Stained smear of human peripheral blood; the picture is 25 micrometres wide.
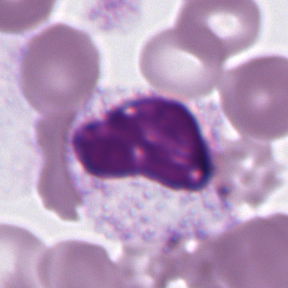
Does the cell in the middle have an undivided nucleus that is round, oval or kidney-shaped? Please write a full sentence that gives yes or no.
Yes, it is a single compact round, oval or kidney-shaped nucleus that this cell has.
